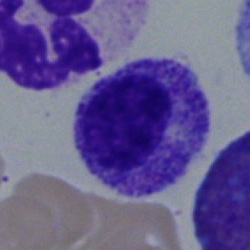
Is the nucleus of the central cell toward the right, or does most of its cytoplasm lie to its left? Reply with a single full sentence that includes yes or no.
No, rather than to the left, most cytoplasm lies to the right of the nucleus.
